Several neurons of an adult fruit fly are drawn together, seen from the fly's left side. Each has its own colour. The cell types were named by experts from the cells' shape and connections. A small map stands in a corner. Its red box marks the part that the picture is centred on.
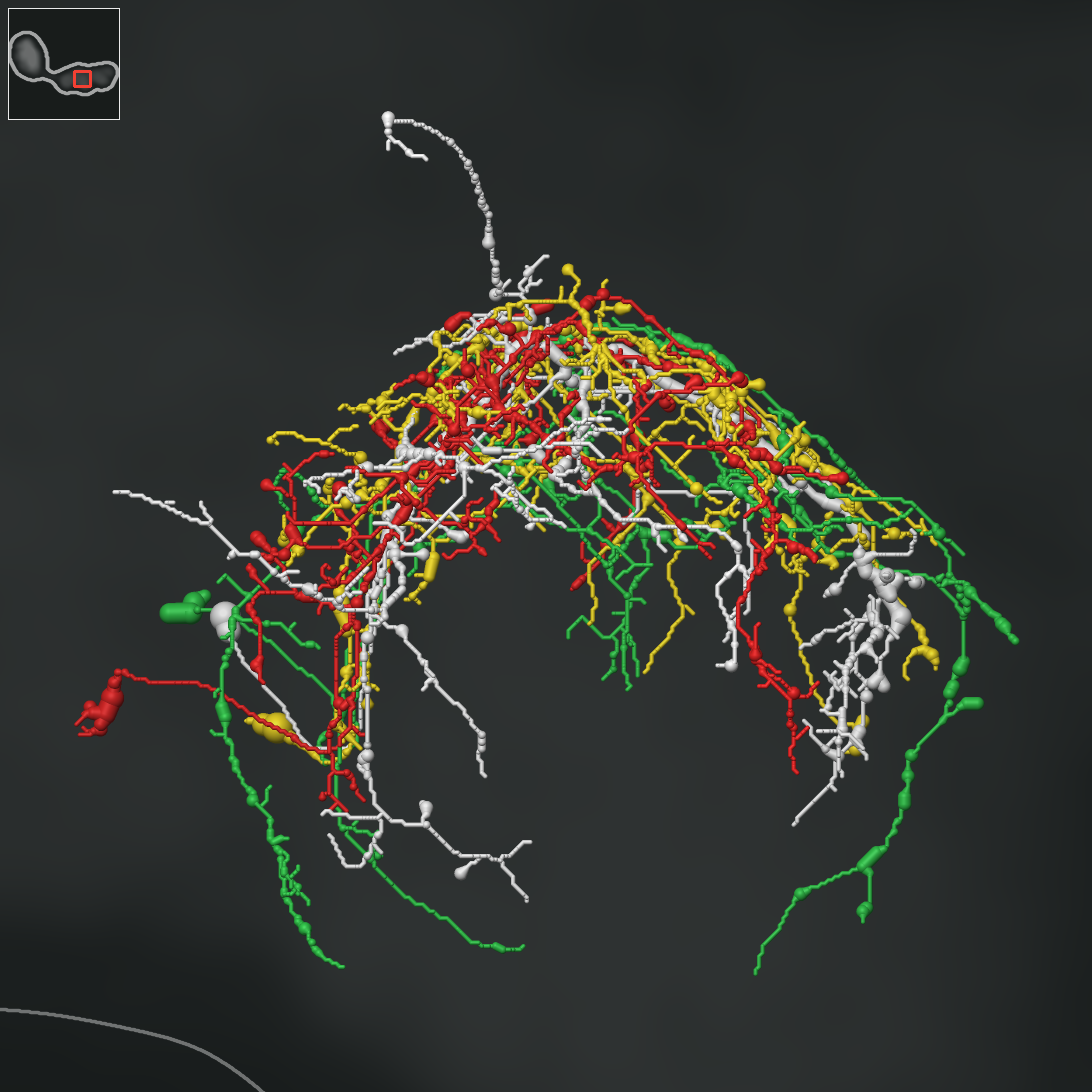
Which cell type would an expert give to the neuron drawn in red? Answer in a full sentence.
The cell type is IN08A029.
